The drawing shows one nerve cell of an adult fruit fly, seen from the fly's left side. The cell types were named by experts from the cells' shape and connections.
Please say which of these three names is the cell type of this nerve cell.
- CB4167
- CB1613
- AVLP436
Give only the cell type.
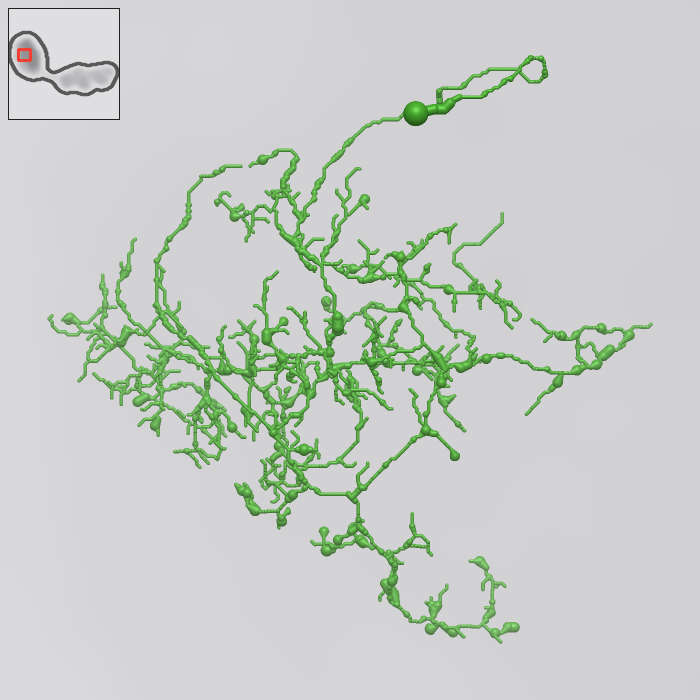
CB4167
